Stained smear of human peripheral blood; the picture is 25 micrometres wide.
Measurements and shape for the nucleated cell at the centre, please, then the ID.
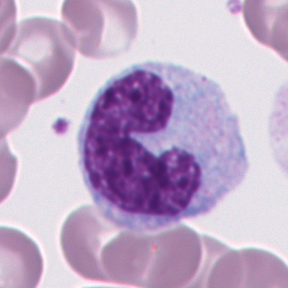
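Starting with the nucleus, I see it is kidney-shaped, its notch opening toward the right, and it lies toward the left of the cell. The chromatin looks mottled: darker purple clumps with paler spaces between them. Measuring, the cell comes to about 15 micrometres across, and the nucleus fills about 50% of its area. Around it, the cytoplasm is a pale greyish blue and holds fine, dust-like pinkish granules. What I am looking at is a monocyte.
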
